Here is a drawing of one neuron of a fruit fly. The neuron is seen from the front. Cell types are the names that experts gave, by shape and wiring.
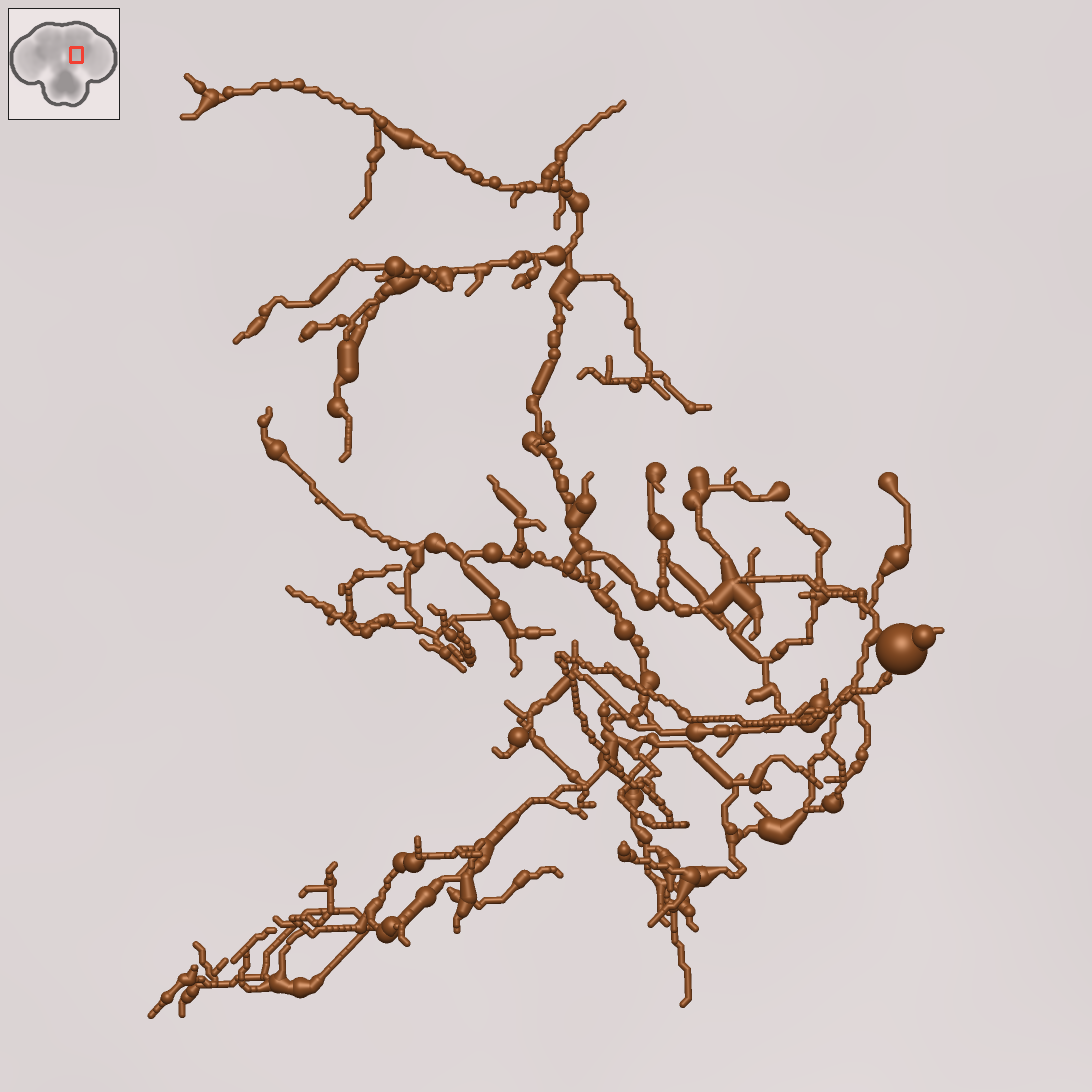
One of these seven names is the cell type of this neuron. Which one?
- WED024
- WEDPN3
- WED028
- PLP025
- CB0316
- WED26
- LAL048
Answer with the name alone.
WED024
